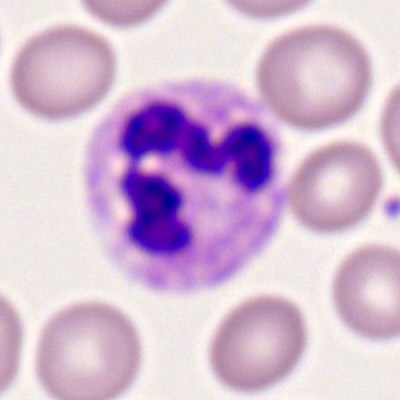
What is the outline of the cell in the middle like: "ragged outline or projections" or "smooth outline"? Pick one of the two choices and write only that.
Smooth outline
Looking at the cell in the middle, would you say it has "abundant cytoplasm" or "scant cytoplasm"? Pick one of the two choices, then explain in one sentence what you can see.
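Abundant cytoplasm. The cytoplasm is plentiful and pale pinkish-lilac.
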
